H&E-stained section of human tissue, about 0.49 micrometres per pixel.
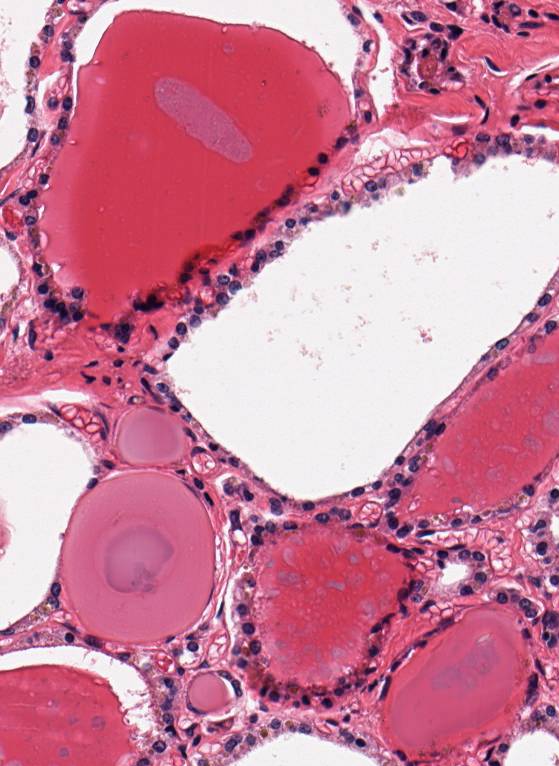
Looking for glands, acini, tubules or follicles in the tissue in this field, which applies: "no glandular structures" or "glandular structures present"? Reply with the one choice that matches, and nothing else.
Glandular structures present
